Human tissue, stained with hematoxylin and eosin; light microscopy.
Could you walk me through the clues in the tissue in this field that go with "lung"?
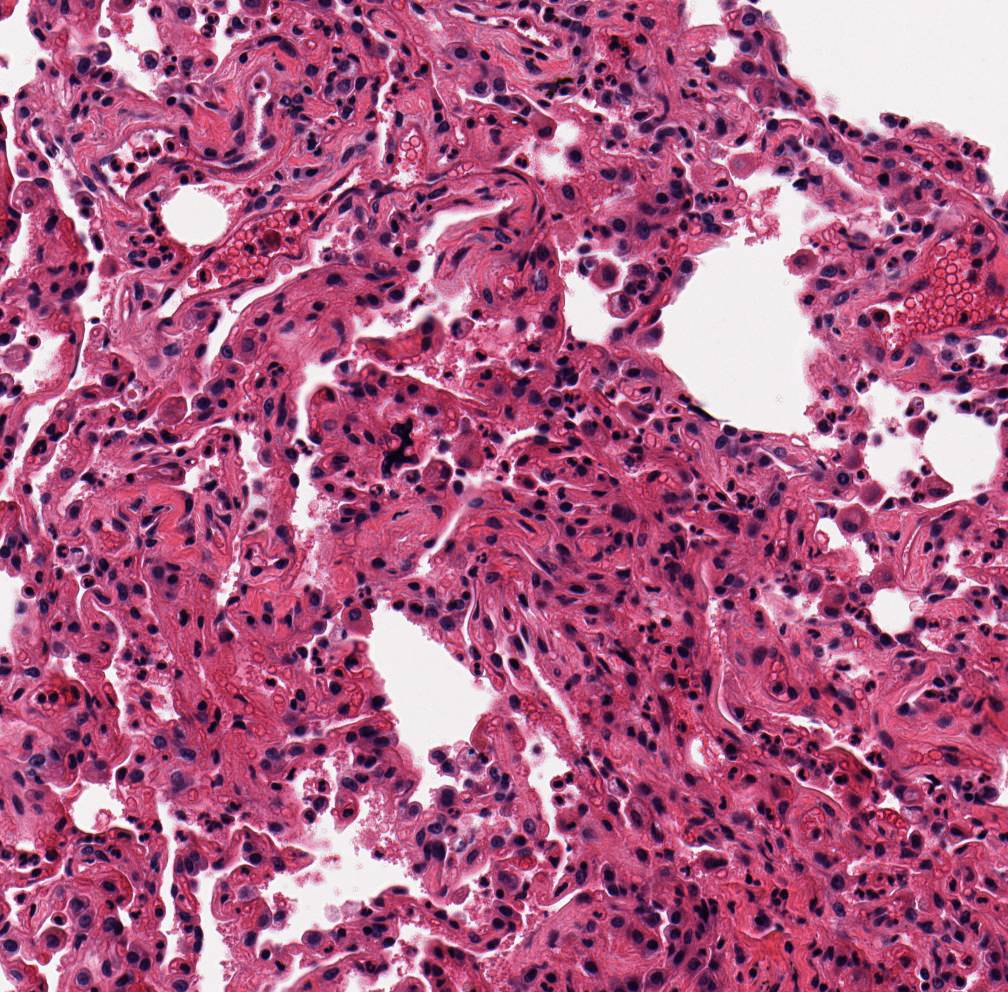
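Lung is the tissue shown here.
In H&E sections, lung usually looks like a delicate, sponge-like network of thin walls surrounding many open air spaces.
The many spaces in this field agree with the open air spaces of that usual pattern.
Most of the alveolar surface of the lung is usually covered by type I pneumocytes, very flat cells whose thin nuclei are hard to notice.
Many spaces in this field, by contrast, are lined by plump cuboidal cells with round dark nuclei, which does not match that usual flat lining. Loose rounded cells with ample pink cytoplasm lie free within some spaces, especially at the upper right. Clusters of red blood cells fill small spaces at the upper left and the upper right, and a small clump of black pigment lies near the centre.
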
